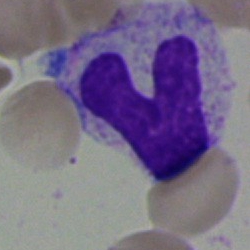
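Band neutrophil: central cell, stained human bone marrow smear, light microscopy. The nucleus is bent into a U shape with both arms pointing upward; its chromatin stains deep purple and appears dense and condensed. A small patch of bluer cytoplasm lies at the upper-left edge of the roughly round cell.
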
